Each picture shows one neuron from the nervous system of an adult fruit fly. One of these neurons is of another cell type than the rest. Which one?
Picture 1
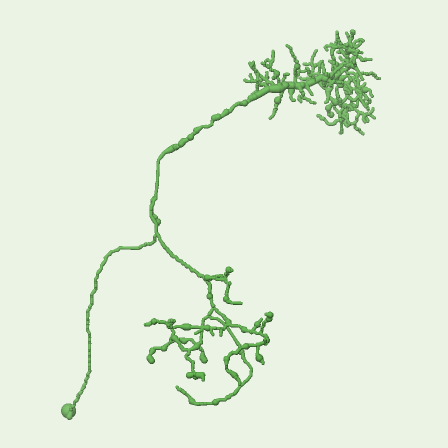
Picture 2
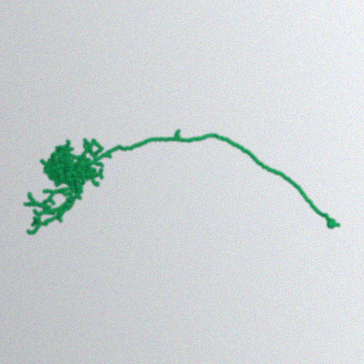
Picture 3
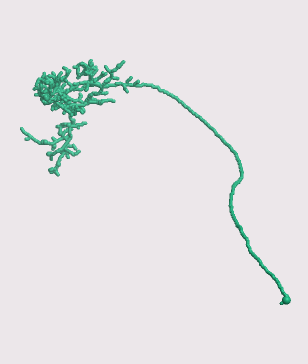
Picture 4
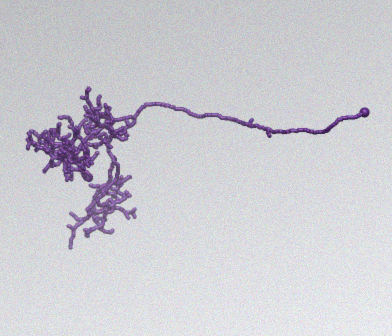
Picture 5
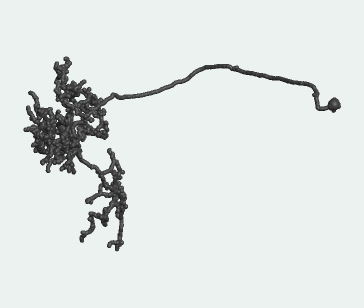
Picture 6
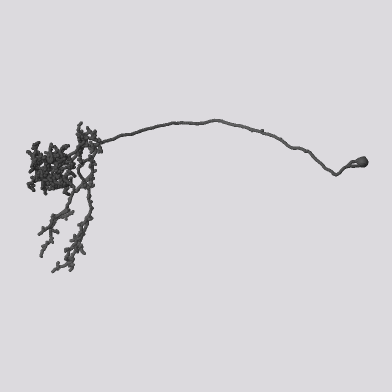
1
